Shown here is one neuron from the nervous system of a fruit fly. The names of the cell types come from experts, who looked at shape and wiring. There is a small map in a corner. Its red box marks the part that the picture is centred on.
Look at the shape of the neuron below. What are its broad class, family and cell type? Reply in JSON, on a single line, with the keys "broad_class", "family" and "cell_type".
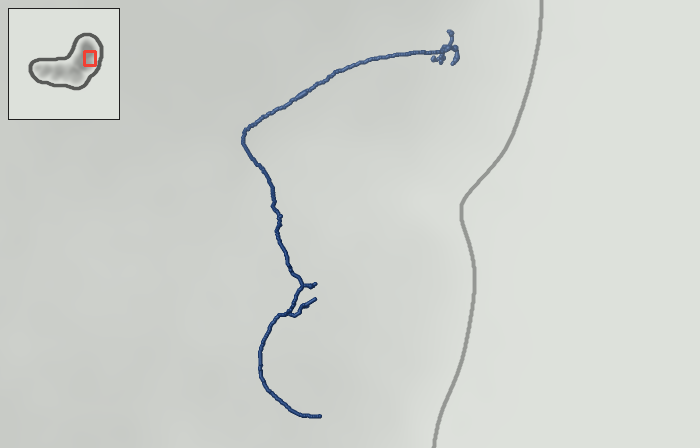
{"broad_class": "sensory neuron entering the brain", "family": "class olfactory", "cell_type": "ORN_DA4l"}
